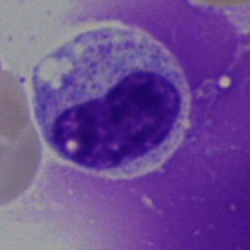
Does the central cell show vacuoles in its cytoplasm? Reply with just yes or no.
Yes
